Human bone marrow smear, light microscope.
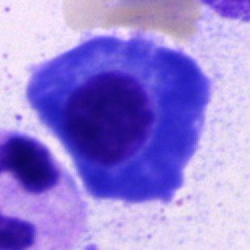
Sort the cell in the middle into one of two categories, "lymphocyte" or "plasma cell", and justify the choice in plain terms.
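Verdict: plasma cell, over lymphocyte. Cytoplasm abundant and deep blue, a wide rim all around the nucleus.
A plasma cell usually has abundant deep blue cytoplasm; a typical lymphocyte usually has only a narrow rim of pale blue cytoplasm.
Outline irregular and angular, not round. No granules in the cytoplasm.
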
